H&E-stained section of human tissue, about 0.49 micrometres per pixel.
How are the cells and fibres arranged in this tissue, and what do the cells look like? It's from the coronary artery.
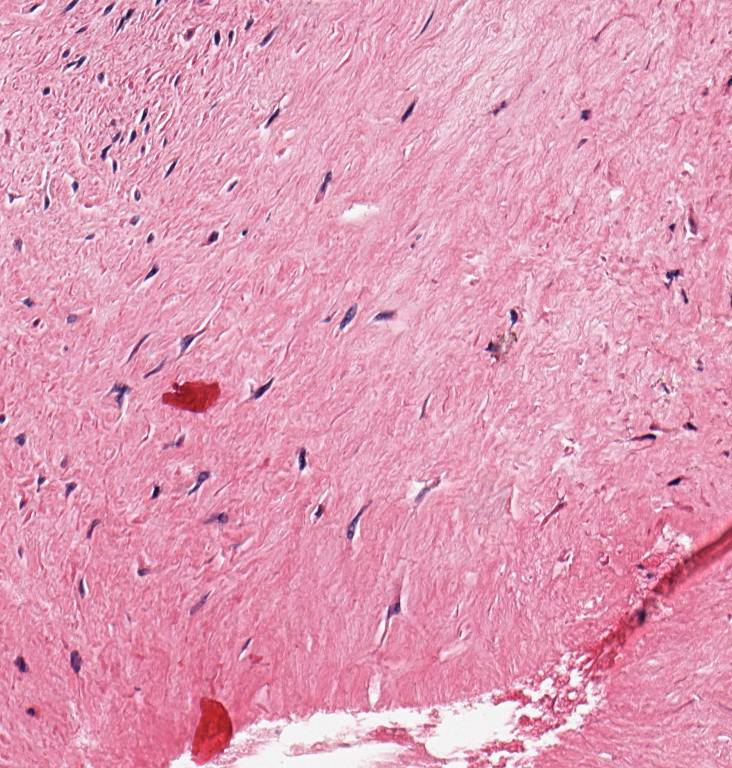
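Nearly all of it is pale pink, finely fibrillary matrix, sparsely dotted with nuclei. Those are small, dark, mostly elongated or spindle-shaped, with little cytoplasm showing. They crowd more at upper left than centre and right. The matrix streams wavily rather than sitting in spaced-apart bundles.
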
